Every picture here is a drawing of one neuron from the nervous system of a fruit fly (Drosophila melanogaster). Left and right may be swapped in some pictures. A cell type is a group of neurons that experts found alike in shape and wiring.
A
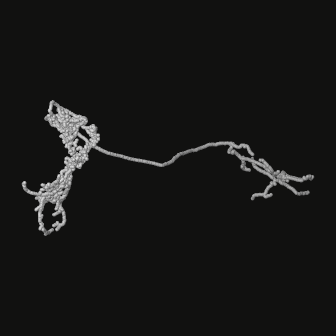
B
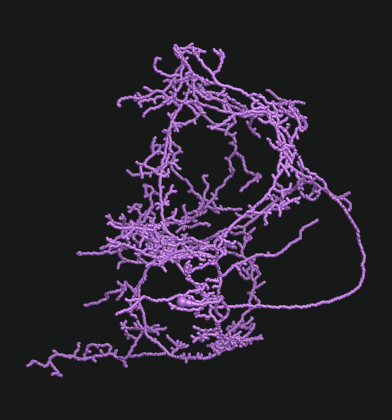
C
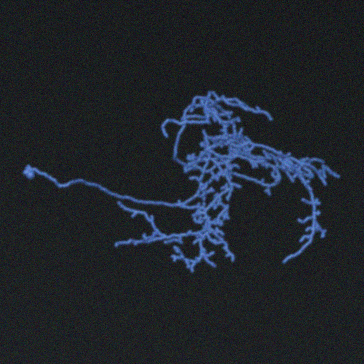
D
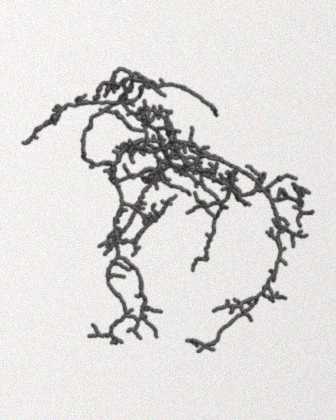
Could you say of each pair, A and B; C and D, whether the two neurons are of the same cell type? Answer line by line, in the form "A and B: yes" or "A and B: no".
A and B: no
C and D: yes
